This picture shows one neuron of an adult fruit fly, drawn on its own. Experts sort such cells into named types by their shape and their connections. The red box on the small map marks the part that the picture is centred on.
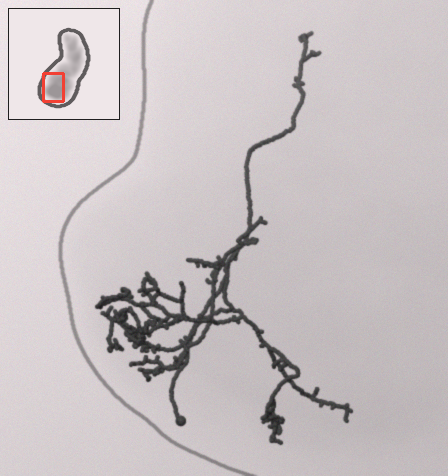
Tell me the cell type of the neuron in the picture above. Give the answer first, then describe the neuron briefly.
Its cell type is CL023. Its broad class is central-brain intrinsic neuron. The cell body can be seen at the bottom of the picture. In this view it is taller than it is wide.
